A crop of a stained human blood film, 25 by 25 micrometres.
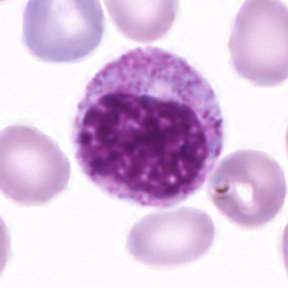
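Myelocyte, stained smear of human peripheral blood, light microscopy. The cell measures about 14 micrometres across. Its single unlobed nucleus, about 11 by 10 micrometres, occupies about 60% of the cell's area and lies toward the bottom of the cell. Many small reddish-purple granules are scattered throughout the cytoplasm, which is pale pinkish-lilac between them. Just above the nucleus is a small pale area with few granules.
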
